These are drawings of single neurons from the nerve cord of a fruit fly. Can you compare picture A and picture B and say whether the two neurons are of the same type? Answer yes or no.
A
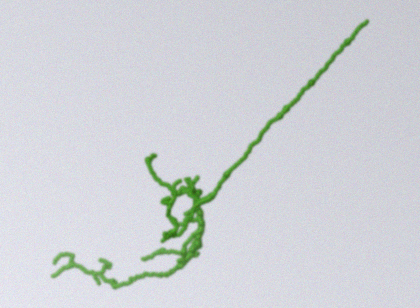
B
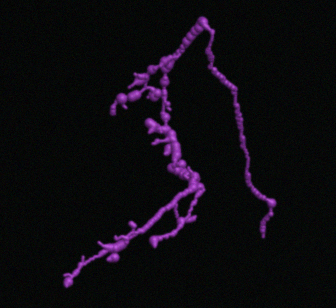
yes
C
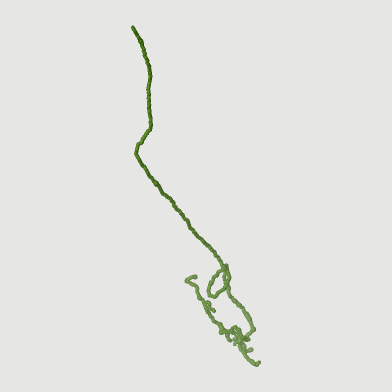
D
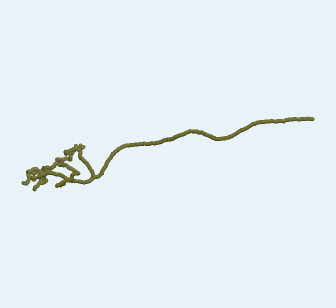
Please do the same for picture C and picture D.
yes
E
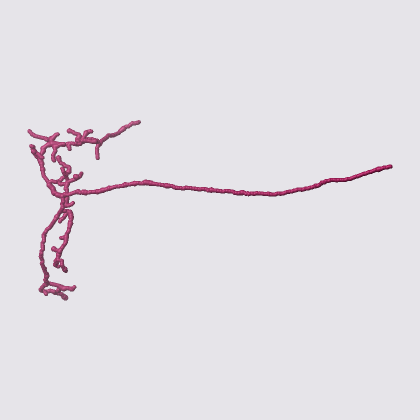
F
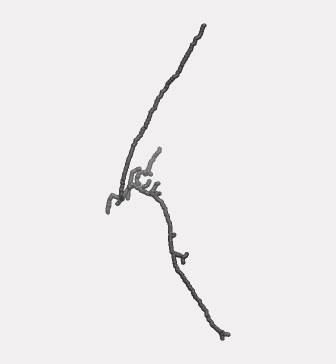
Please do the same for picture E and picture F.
yes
